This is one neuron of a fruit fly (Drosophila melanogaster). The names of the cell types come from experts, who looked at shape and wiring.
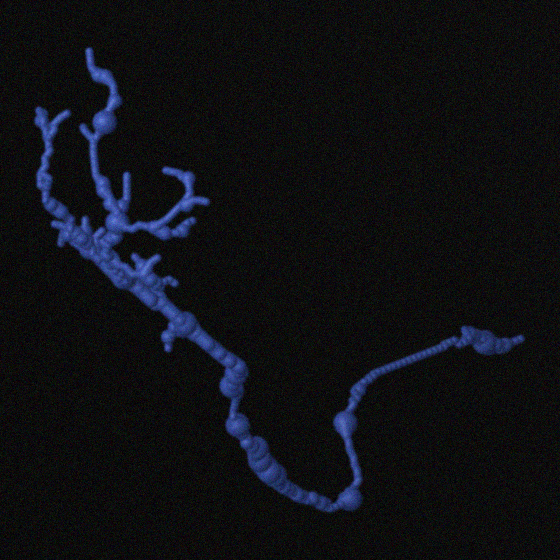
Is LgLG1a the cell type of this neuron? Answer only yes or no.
yes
